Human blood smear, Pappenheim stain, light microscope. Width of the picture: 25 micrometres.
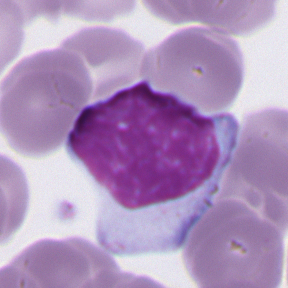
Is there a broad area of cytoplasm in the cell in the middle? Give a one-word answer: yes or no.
No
